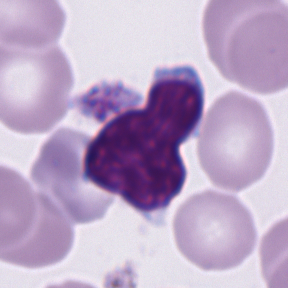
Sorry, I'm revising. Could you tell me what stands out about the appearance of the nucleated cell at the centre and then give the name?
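Look at the deep notch on the upper left of the nucleus; it gives the outline a waisted, two-part shape. The chromatin is dark purple, dense and coarsely clumped. There's scant cytoplasm, since the nucleus fills almost the whole cell, and what does show is pale blue. This is a typical lymphocyte.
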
